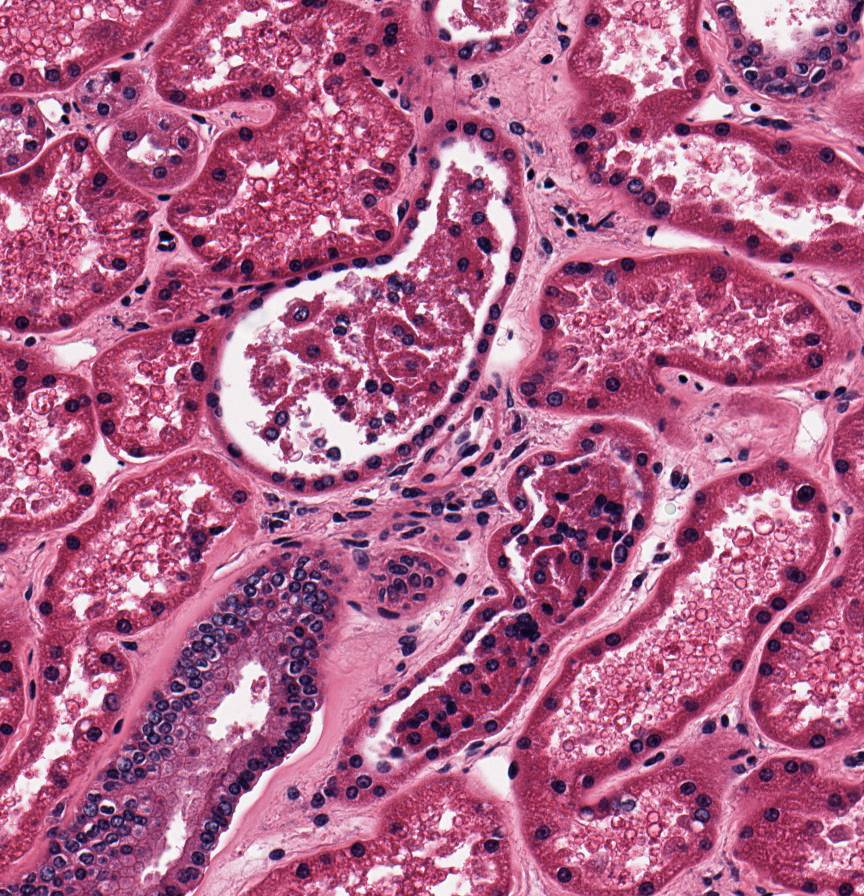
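Renal cortex. Round and elongated tubule profiles pack the field, separated by narrow strips of stroma. Most tubules are lined by a single layer of cells with granular pink cytoplasm and round dark nuclei, and most lumens are filled with pale pink bubbly material. The pink fibrous stroma between tubules, containing scattered small dark elongated nuclei, is widest near the centre of the field.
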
